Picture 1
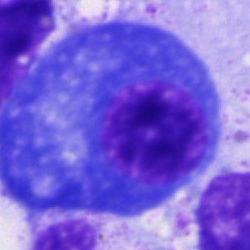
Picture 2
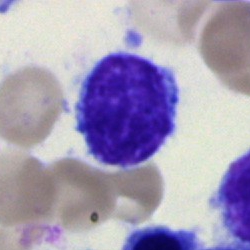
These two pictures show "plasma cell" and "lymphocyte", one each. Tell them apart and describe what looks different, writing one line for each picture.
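Picture 1 shows a plasma cell: The cytoplasm is abundant, taking up more of the cell than the nucleus.
Picture 2 shows a lymphocyte: The nucleus fills almost the entire cell.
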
